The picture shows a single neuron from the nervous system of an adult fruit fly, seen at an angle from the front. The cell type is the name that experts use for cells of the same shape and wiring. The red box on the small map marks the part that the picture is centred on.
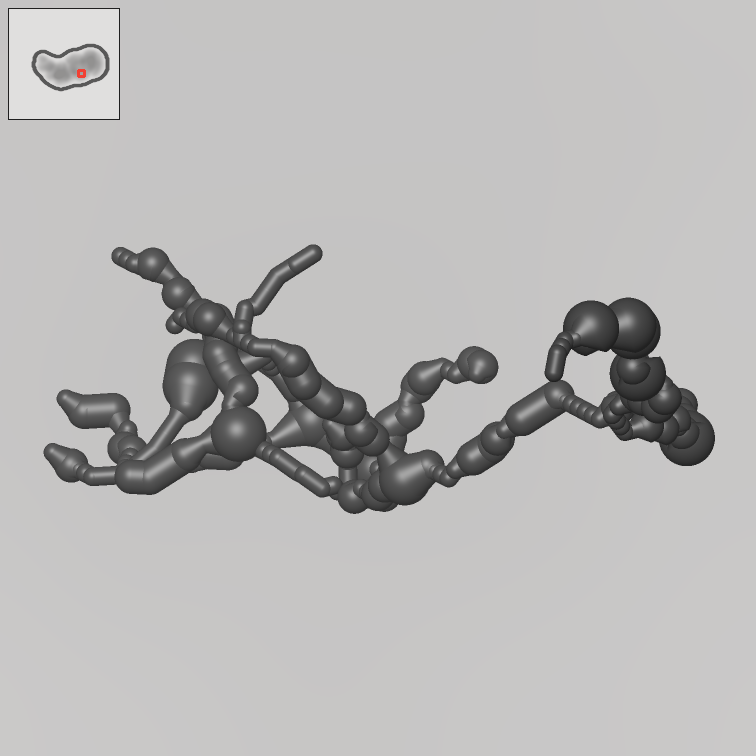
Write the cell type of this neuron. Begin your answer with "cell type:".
cell type: ORN_V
